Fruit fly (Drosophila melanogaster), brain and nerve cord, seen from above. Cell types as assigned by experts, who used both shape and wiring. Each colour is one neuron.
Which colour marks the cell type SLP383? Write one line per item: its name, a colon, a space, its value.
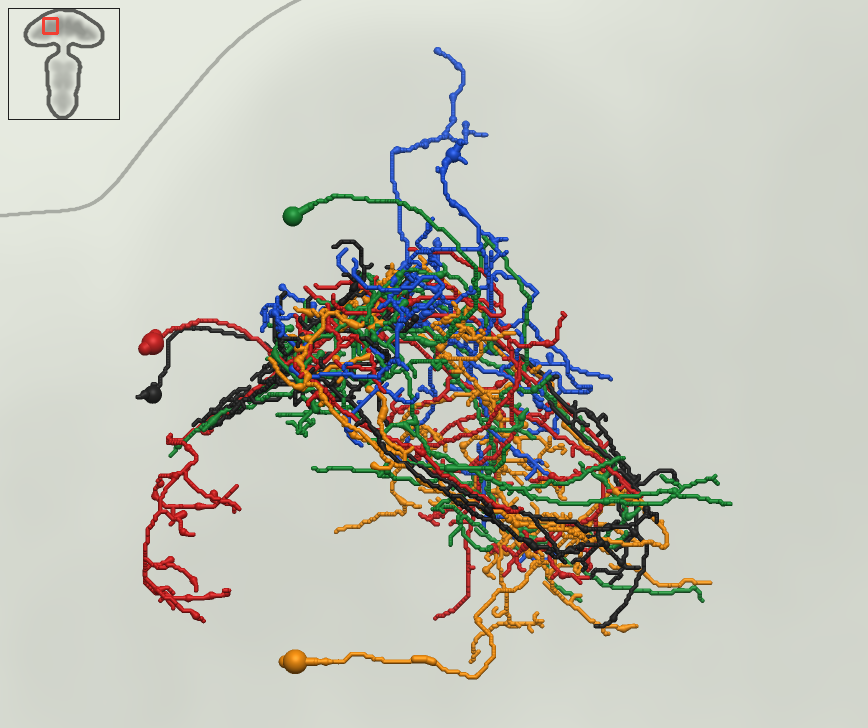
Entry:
colour: orange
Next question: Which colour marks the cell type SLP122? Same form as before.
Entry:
colour: green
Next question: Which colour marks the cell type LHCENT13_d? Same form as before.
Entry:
colour: red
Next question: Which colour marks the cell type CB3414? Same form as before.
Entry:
colour: blue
